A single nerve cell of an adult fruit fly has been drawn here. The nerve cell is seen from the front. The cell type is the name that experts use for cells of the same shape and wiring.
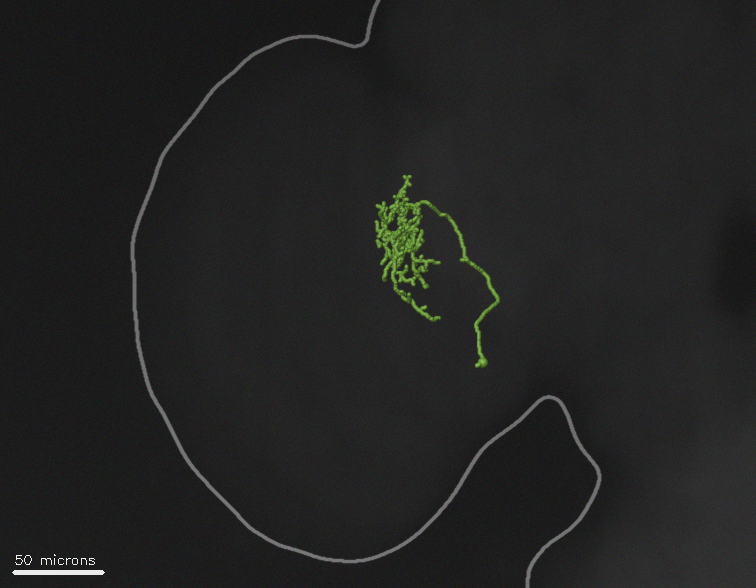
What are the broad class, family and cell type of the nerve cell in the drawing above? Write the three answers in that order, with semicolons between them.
optic-lobe intrinsic neuron; Li; Li34a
